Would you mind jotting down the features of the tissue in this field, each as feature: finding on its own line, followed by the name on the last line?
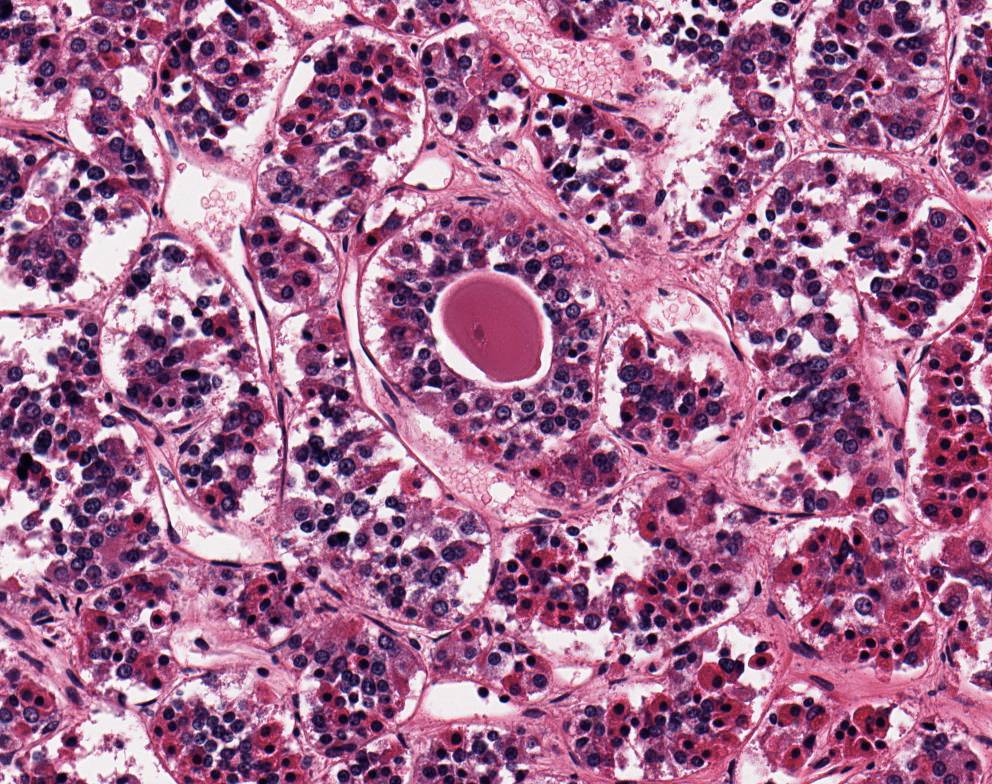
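Arrangement: rounded nests across the whole field, each bounded by thin pink fibrous septa
Cytoplasm: bright red cells scattered through the nests among paler, purplish ones
Nest nuclei: round, dark, fairly uniform in size
Septal nuclei: flattened and spindle-shaped
Name: pituitary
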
